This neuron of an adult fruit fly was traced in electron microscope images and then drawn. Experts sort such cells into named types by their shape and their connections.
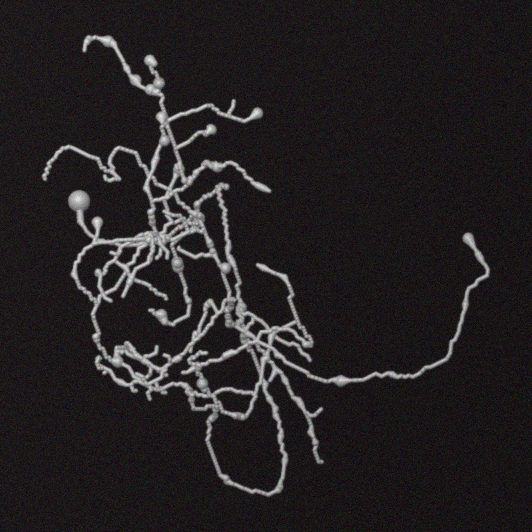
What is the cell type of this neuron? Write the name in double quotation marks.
"CB2908"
